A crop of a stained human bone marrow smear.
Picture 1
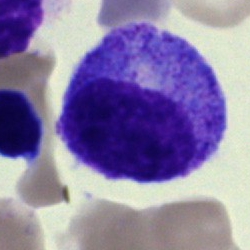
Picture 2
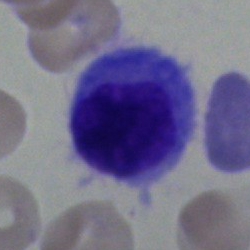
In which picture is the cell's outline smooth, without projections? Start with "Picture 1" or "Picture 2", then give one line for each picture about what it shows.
Picture 1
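In picture 1: The cell outline is round and smooth, without surface projections.
In picture 2: A few short fine projections stick out from the lower edge of the cell.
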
